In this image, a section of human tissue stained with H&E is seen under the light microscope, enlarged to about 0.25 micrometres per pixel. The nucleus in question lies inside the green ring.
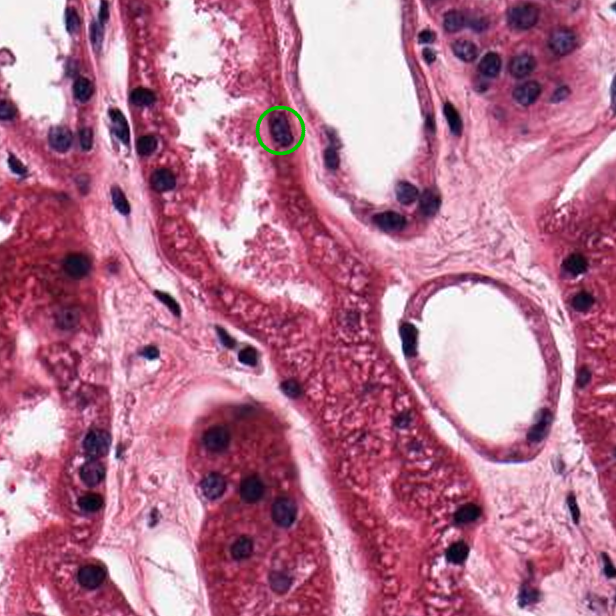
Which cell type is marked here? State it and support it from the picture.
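The marked cell is a proximal tubule cell. The nucleus is oval, stretched along the length of the cell band, and stains dark purple with a clumped, uneven chromatin pattern. Just to its right, separated by a thin pale line, runs the thin wall of a neighbouring tubule, which holds a flattened dark nucleus.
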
